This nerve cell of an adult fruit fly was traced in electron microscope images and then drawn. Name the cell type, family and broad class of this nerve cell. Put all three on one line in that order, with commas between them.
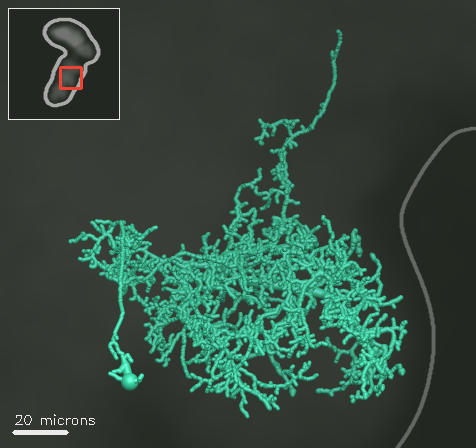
IN12B003, hemilineage 12B, nerve-cord intrinsic neuron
